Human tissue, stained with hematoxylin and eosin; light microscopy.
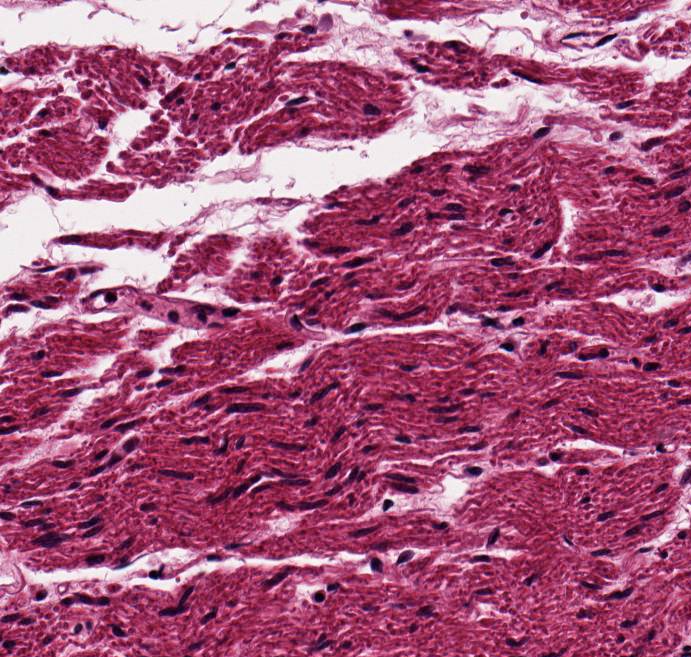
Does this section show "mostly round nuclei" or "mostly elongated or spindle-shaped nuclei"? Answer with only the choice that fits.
Mostly elongated or spindle-shaped nuclei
